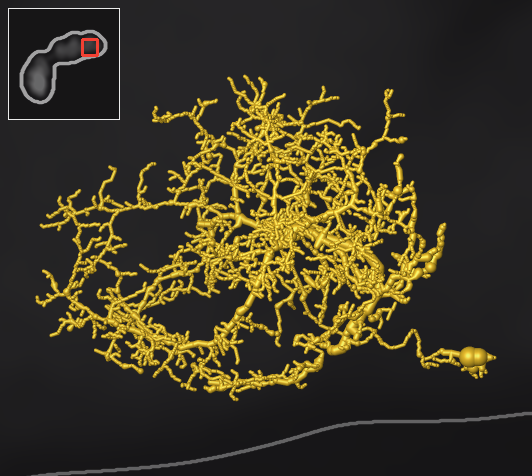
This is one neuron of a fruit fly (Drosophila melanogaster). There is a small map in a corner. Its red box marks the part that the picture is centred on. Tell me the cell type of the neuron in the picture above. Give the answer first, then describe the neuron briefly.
Its cell type is IN19A016. Its broad class is nerve-cord intrinsic neuron. The cell body can be seen at the lower right of the picture. The picture shows more than a hundred branch ends.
